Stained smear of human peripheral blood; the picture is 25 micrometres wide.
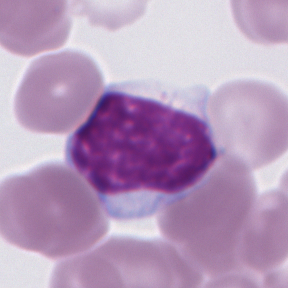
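Large granular lymphocyte, the nucleated cell at the centre, measuring about 14 by 11 micrometres. Its nucleus, a broad, somewhat angular oval about 13 by 9 micrometres and wider than it is tall, fills about 80% of the cell's area. The chromatin is dark purple and coarsely clumped, with paler streaks between the clumps. Cytoplasm lies mainly above and below the nucleus, with almost none at its left and right ends, and its edge is ragged with fine irregular projections, most plainly at the upper right.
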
